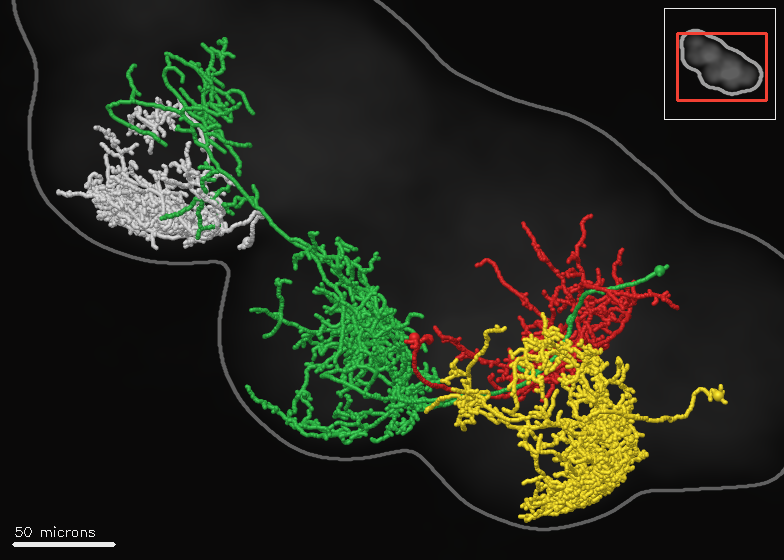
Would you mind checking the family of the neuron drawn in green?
hemilineage 01A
